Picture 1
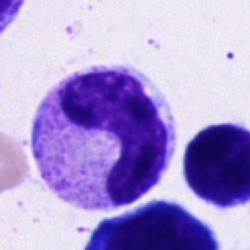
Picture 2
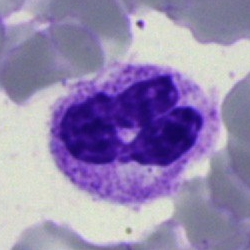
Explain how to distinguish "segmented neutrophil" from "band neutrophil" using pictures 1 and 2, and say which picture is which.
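Picture 1 is the band neutrophil; picture 2 is the segmented neutrophil. Picture 1 nucleus: one curved horseshoe band, not split into separate lobes, running along upper and right side, hollow opening to lower left. Picture 2 nucleus: divided into several lobes, chromatin dark purple and coarsely clumped.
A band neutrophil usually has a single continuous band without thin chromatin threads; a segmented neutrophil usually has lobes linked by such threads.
Cytoplasm: plentiful and pale pinkish-lilac with fine pinkish-purple granules in picture 1; pale lilac-pink with fine purple granules in picture 2.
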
